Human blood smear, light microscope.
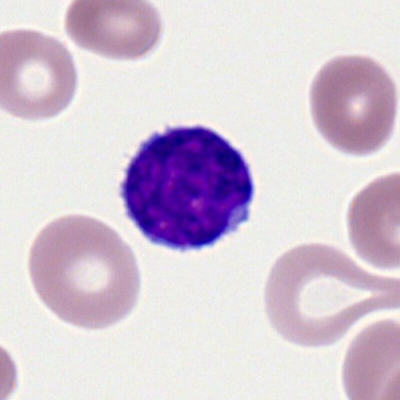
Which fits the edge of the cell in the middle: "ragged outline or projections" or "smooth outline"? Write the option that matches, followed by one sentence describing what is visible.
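Ragged outline or projections. The cell edge is finely ragged rather than smooth.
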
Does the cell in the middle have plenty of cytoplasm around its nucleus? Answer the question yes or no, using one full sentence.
No, a narrow rim is all the cytoplasm this cell has.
